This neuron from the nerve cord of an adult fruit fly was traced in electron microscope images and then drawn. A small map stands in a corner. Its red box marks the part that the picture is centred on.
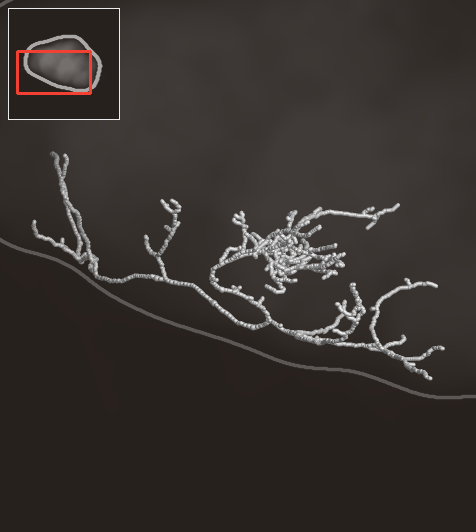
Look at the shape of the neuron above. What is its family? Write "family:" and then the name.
family: DNg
